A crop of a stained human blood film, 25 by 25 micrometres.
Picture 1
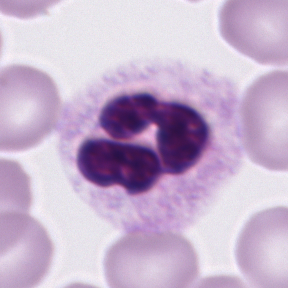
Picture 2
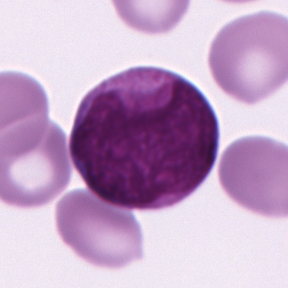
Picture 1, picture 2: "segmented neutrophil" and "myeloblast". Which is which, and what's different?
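Segmented neutrophil in picture 1; myeloblast in picture 2. Picture 1 nucleus in three lobes curving round a small pale gap near the cell centre, about 12 by 9 micrometres, chromatin dark purple and coarsely clumped.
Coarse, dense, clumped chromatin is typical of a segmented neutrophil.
Picture 1 cytoplasm a wide pale pinkish rim, fine lilac-pink granules scattered throughout. Picture 2 nucleus filling nearly the whole cell, with a paler area at its top.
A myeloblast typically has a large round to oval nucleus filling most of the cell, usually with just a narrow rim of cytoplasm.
No granules and no vacuoles in picture 2. Both outlines smooth, picture 1 roughly round, picture 2 round. A red cell touches the myeloblast at its lower left.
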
